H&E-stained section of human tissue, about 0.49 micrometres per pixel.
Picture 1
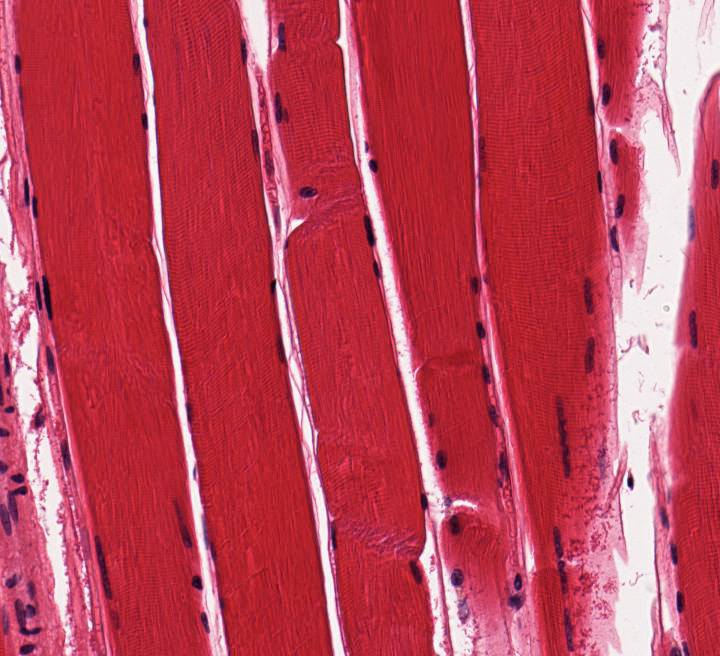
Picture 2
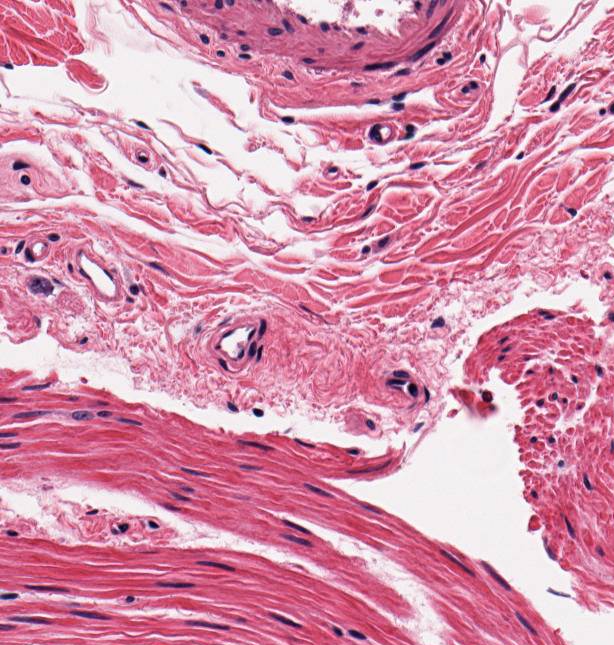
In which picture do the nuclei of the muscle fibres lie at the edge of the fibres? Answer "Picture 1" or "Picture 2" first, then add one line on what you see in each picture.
Picture 1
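In picture 1: The nuclei lie at the edges of the muscle fibres rather than in their centres.
In picture 2: The smooth muscle cells in the lower bundles have elongated, cigar-shaped, centrally placed nuclei.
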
